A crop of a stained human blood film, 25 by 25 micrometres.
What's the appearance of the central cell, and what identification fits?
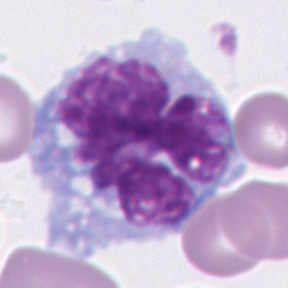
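First, the outline: irregular, with a ragged, frayed cytoplasmic edge. Next, the nucleus, which is folded irregularly into several overlapping lobes. Then the cytoplasm: small clear vacuoles lie towards the lower left, and no coarse granules are visible. This is a monocyte.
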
